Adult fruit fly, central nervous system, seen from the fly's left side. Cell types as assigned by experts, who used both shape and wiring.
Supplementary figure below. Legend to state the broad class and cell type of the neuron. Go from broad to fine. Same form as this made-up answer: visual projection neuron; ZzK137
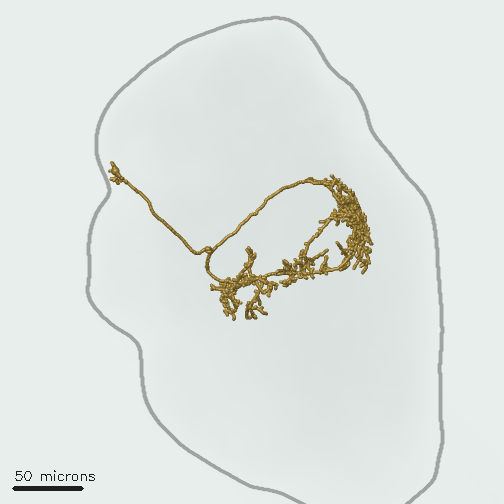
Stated: central-brain intrinsic neuron; PS098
